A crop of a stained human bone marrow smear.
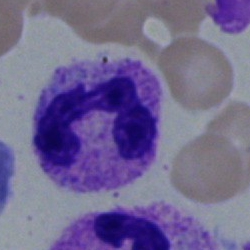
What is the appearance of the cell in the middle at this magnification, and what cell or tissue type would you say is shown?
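A curved band of nucleus is bent into a horseshoe, its open side facing downward. Chromatin is dark purple and coarsely clumped. Abundant pinkish-lilac cytoplasm carries fine violet granules throughout. This is a band neutrophil.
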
